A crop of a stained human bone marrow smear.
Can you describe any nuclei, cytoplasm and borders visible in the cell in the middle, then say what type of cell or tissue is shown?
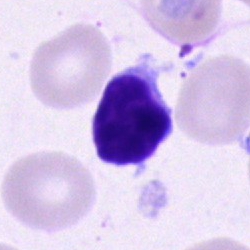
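See how the nucleus takes up nearly all of this cell, with almost no cytoplasm showing around most of its edge? A small pale blue tag of cytoplasm pokes out at the top. The chromatin is dense and a deep dark purple throughout, and the outline is irregular, a bit angular rather than round. That's a lymphocyte.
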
